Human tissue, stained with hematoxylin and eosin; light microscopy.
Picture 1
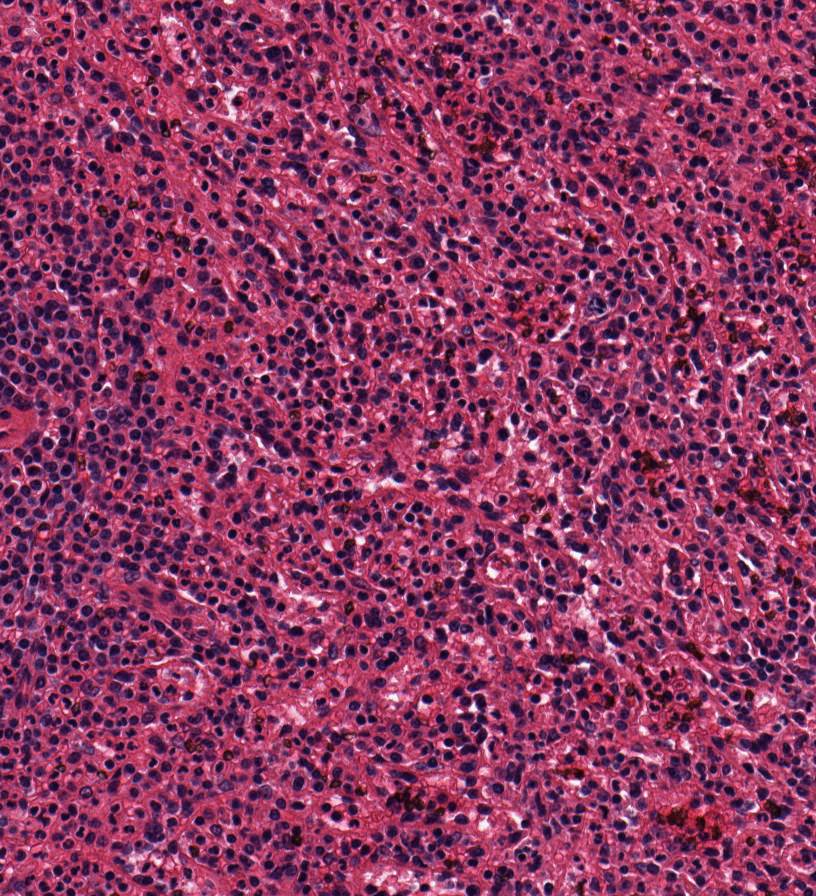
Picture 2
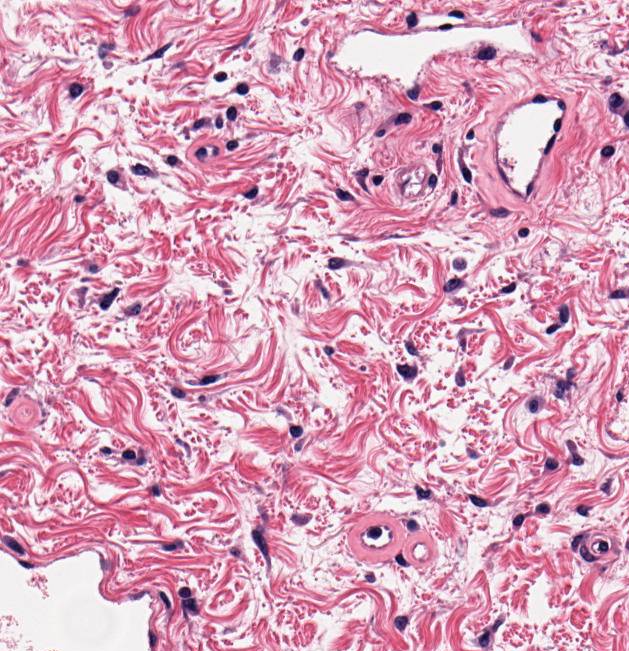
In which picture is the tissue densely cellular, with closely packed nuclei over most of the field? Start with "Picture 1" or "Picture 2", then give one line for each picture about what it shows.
Picture 1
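Picture 1: The whole field is a sheet of densely packed cells without glands, follicles or an epithelial surface.
Picture 2: Dark spindle and oval nuclei of fibroblasts lie sparsely scattered between the collagen bundles.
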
